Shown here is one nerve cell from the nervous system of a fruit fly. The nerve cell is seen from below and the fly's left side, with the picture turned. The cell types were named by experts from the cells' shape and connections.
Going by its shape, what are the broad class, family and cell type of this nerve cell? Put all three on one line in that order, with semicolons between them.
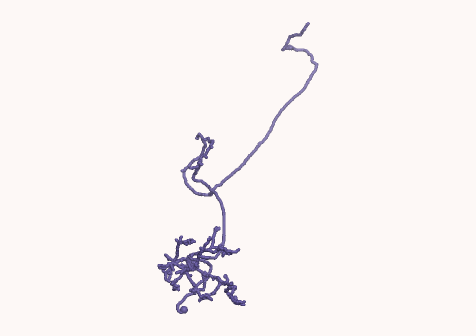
central-brain intrinsic neuron; hemilineage VLPl&d1_dorsal; CB2625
